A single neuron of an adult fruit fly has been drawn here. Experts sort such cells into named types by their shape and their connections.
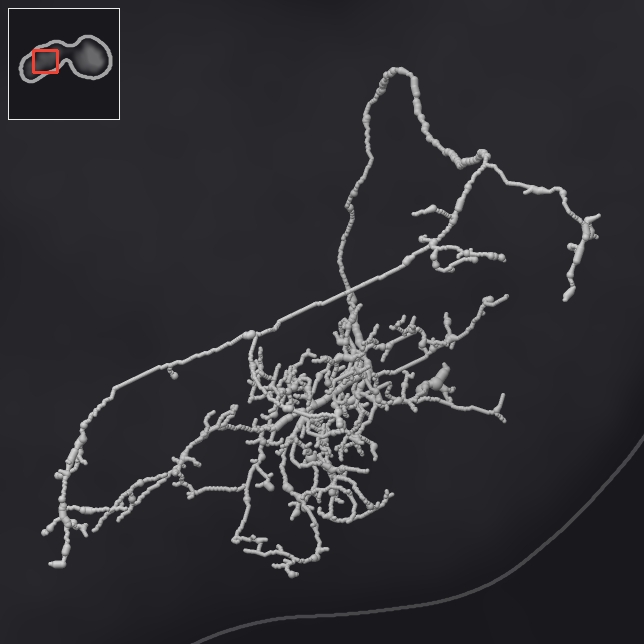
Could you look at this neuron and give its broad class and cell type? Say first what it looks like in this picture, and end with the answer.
As drawn here it is about as wide as it is tall. Its broad class is nerve-cord intrinsic neuron. Its cell type is INXXX173.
